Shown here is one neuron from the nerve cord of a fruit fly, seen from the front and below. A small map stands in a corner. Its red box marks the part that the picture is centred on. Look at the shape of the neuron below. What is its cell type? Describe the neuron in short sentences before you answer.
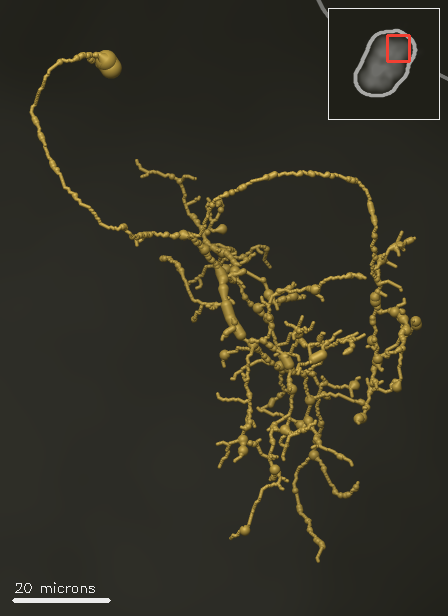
From top to bottom in the picture it spans about 110 microns. Dozens of branch ends can be seen. Its broad class is nerve-cord intrinsic neuron. It is of cell type IN09A096.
